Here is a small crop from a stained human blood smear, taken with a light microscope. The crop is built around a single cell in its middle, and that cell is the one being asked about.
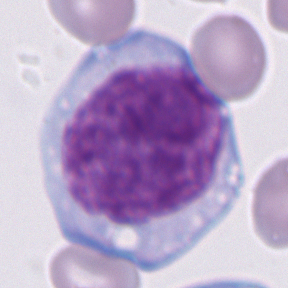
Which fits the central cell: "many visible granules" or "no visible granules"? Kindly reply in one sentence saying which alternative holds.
This cell has a cytoplasm without visible granules.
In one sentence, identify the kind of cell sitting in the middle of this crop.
The cell centred in this crop is categorized as a myeloblast.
